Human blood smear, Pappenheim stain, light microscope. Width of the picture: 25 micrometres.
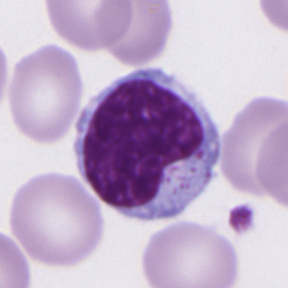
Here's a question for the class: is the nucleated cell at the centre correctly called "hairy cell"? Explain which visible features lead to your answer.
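The deciding feature is the few fine reddish-purple granules at the lower right of the cytoplasm.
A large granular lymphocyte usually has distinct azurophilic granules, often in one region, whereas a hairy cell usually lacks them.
So hairy cell doesn't fit; this is a large granular lymphocyte. No nucleoli can be seen, which would suit either name.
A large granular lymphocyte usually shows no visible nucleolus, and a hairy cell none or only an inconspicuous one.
The pale grey-blue cytoplasm, on the other hand, matches hairy cell.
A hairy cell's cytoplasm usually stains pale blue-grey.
The cell is roughly round, about 13 micrometres across, and its kidney-shaped nucleus, indented at the lower right, has dense, deep purple chromatin.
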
